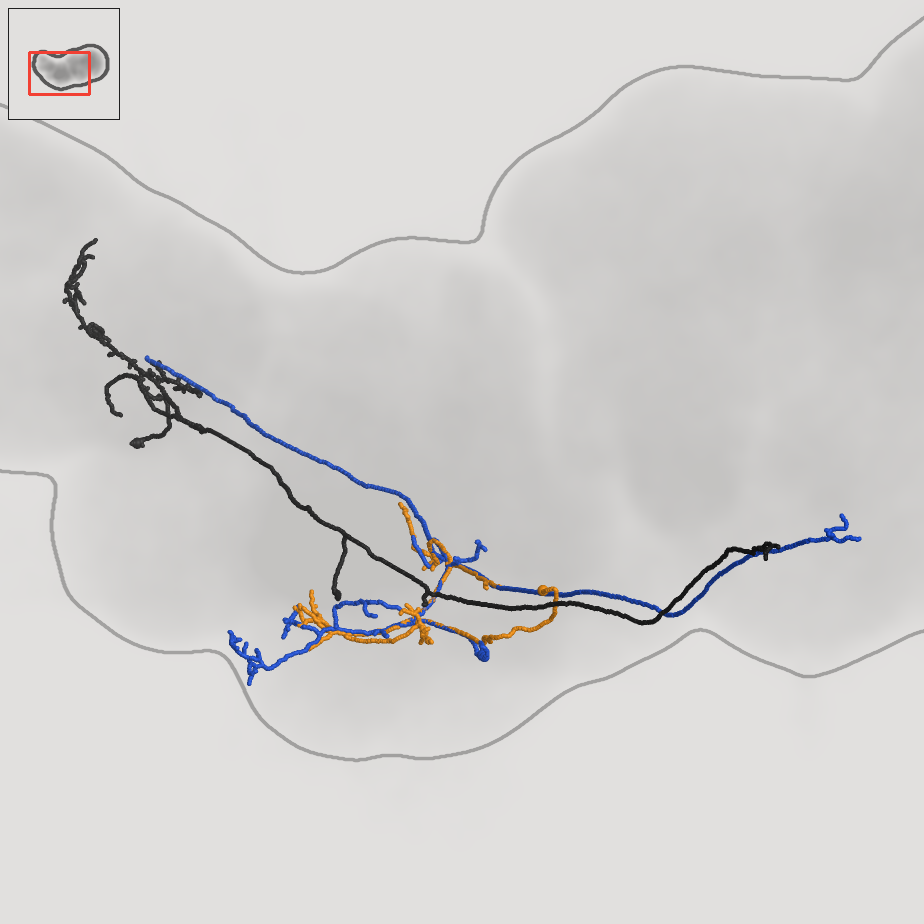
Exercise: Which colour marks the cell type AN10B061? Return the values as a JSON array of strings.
["orange"]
